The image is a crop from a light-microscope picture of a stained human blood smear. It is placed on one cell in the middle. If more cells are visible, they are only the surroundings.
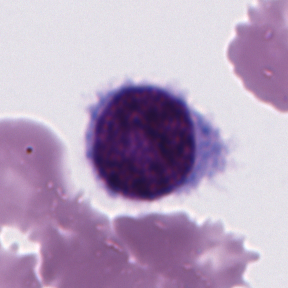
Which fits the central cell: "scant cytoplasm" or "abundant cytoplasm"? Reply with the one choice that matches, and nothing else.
Scant cytoplasm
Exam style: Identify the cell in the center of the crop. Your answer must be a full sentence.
Occupying the centre of the crop is a hairy cell.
